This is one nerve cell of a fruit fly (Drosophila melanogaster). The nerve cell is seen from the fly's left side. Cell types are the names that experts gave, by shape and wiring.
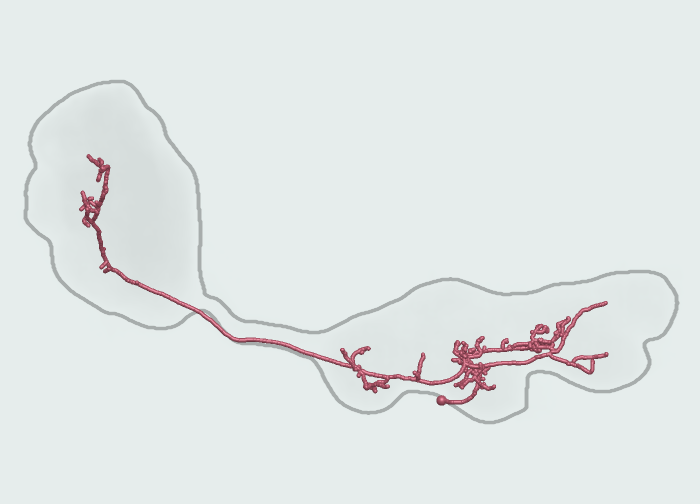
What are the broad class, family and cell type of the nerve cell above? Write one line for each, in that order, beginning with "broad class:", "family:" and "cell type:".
broad class: ascending neuron
family: hemilineage 05B
cell type: AN05B050_b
